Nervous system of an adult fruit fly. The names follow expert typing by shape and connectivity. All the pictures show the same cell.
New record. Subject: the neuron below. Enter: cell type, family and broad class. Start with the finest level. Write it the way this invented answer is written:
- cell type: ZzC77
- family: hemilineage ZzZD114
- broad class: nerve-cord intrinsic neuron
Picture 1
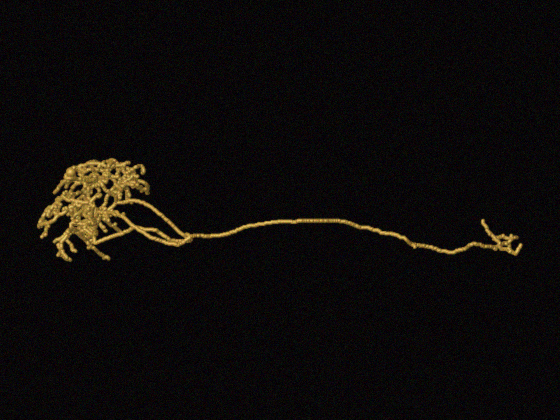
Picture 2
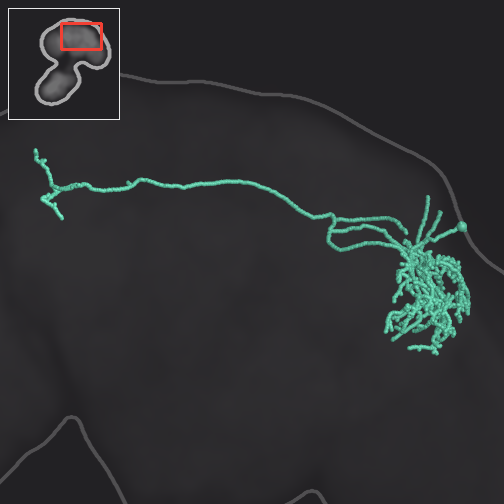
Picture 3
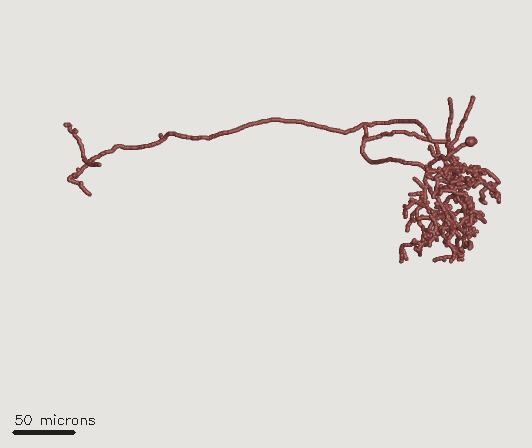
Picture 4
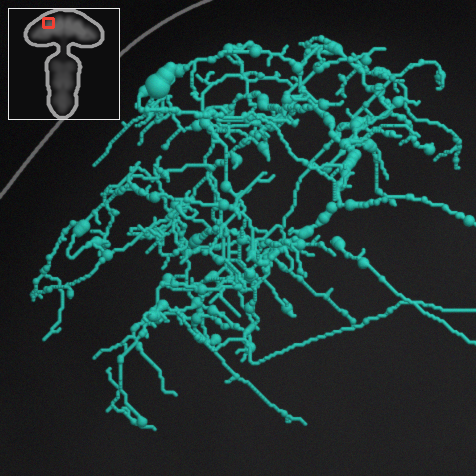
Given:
- cell type: CB2321
- family: hemilineage VLPl&d1_dorsal
- broad class: central-brain intrinsic neuron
